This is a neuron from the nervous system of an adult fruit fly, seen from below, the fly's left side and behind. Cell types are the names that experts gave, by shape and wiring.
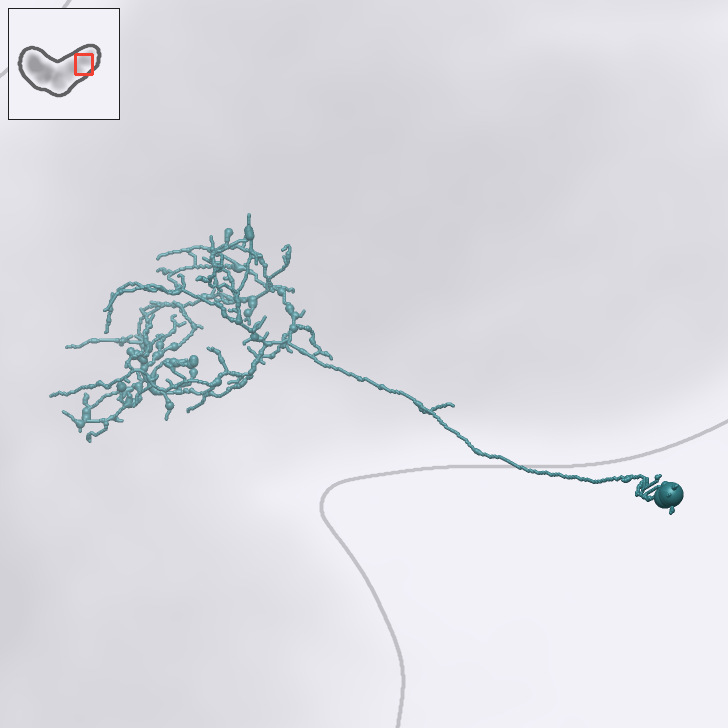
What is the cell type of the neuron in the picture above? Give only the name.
IN16B104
